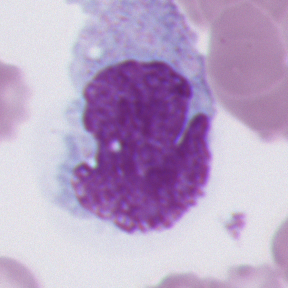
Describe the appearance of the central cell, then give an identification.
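Cutting deep into its right side, a notch makes the nucleus irregular. Its chromatin is finely granular and lacy, not gathered into coarse dark blocks. Pale grey-blue cytoplasm holds one small clear vacuole above the nucleus. The cell is a monocyte.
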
